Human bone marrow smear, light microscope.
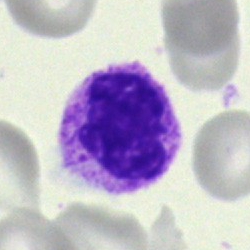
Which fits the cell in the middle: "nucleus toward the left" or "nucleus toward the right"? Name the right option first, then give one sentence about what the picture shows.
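Nucleus toward the right. The rim of cytoplasm is widest on the left side of the cell.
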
